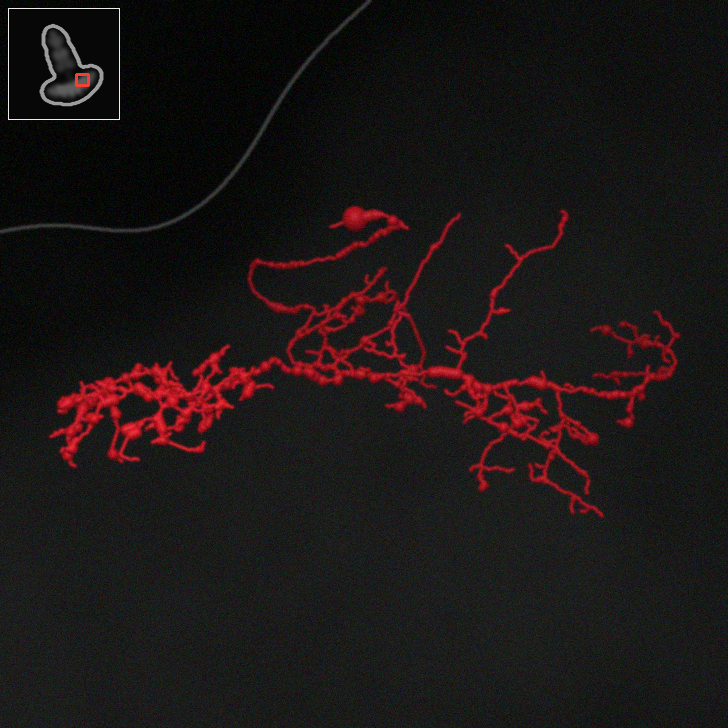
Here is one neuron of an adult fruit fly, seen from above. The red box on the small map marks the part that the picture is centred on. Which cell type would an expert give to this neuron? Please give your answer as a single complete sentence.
The neuron is typed under the name LHAV6i2_b.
